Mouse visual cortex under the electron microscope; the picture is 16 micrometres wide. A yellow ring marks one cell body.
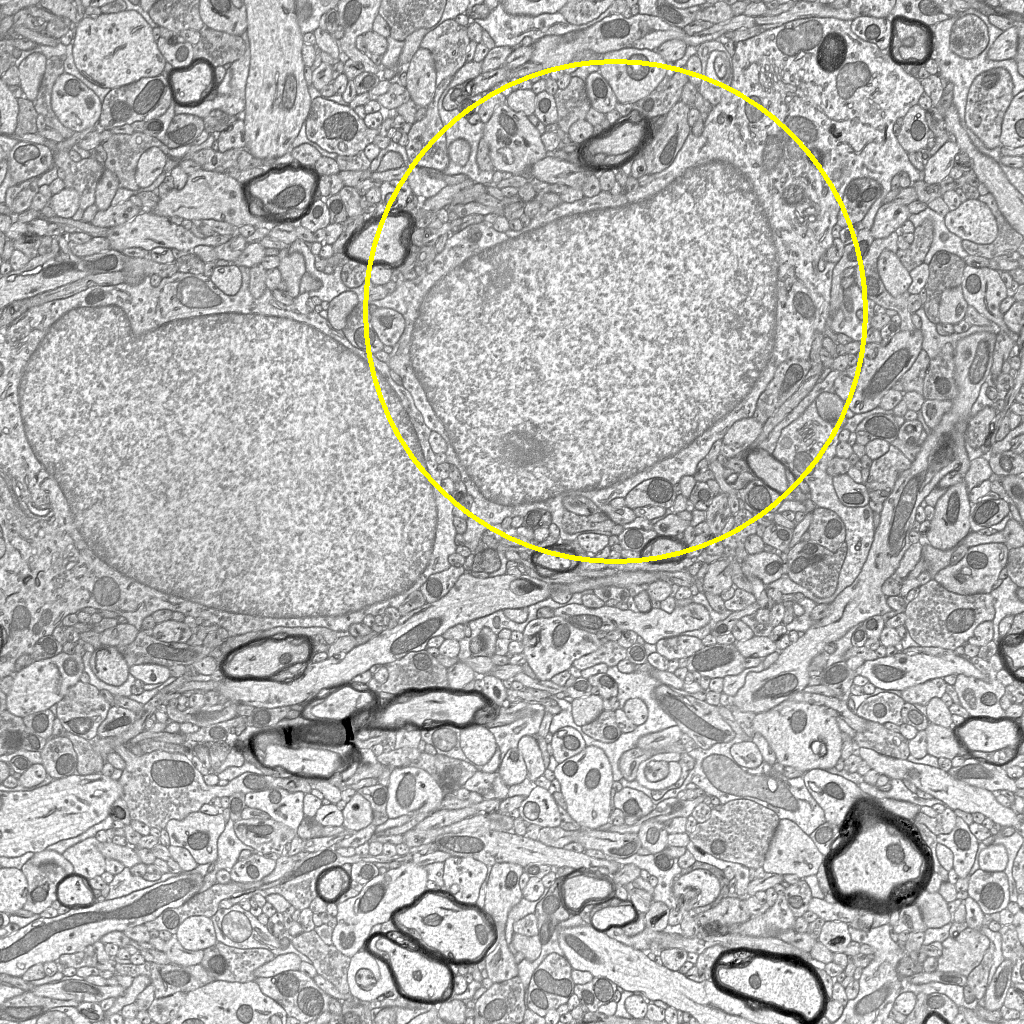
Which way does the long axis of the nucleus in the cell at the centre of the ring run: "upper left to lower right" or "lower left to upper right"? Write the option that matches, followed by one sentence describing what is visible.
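Lower left to upper right. The nucleus is a large oval whose whole outline shows, with its long axis running from lower left to upper right.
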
